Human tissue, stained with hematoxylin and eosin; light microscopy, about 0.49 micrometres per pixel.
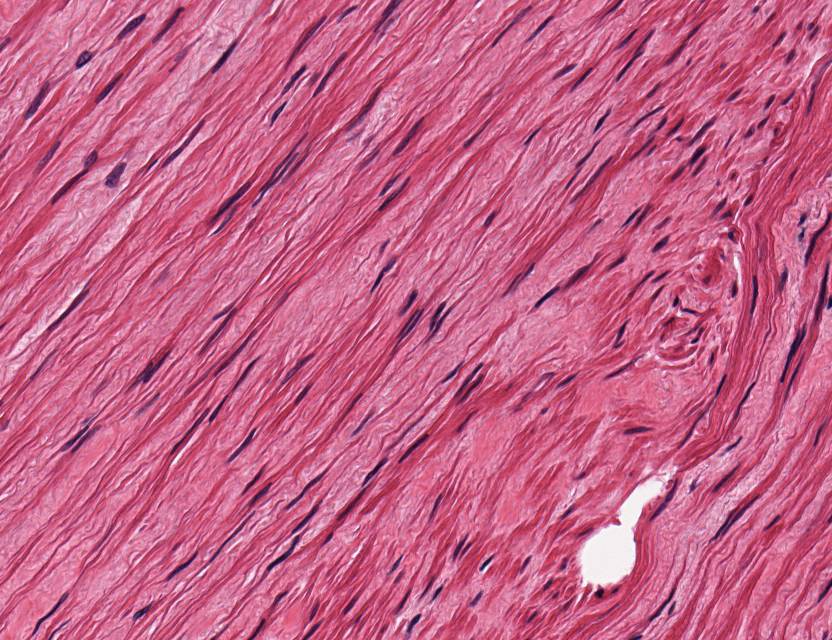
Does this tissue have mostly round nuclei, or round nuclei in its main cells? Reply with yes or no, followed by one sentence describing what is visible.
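No. The nuclei are elongated and spindle-shaped, lying parallel to the fibres.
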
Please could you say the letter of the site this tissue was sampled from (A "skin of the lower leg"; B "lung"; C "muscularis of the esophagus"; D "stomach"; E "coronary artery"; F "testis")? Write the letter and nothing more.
E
